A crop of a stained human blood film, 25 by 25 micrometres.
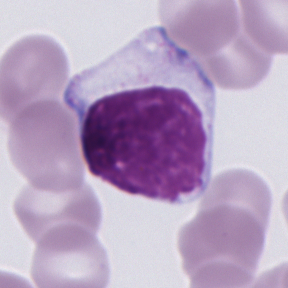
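Large granular lymphocyte, the central cell. Its nucleus is roughly round, without lobes or a deep indentation. The cytoplasm is fairly plentiful and pale blue-grey, turning a darker blue along the outer edge of the cell. Above the nucleus, a few fine reddish granules are scattered in the cytoplasm.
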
